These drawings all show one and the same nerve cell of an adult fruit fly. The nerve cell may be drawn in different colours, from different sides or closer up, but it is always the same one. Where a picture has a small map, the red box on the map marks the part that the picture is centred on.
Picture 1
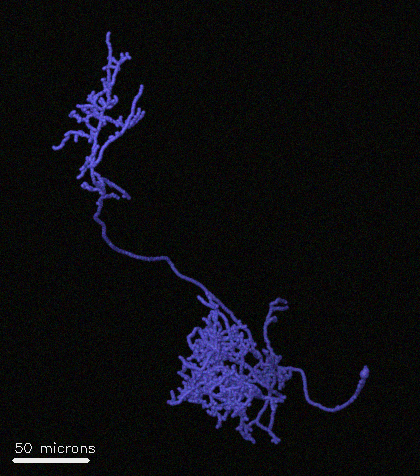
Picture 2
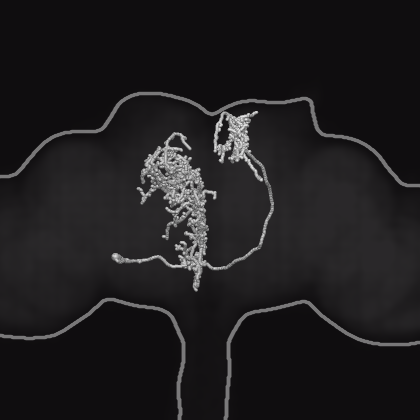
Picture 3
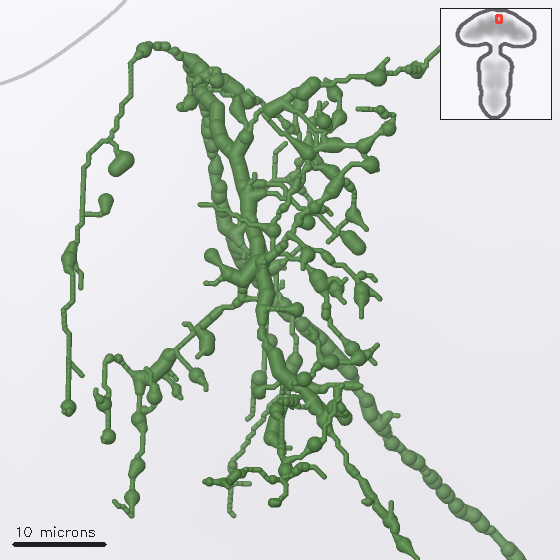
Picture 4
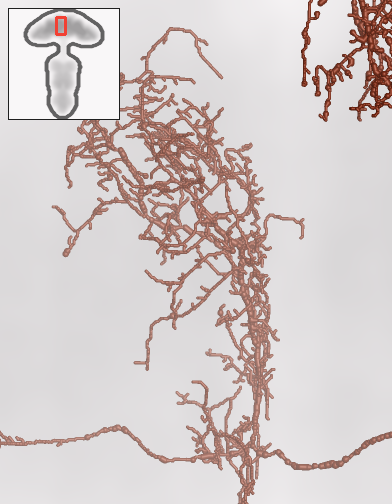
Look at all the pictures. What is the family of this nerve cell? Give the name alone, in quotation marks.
"hemilineage 08B"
